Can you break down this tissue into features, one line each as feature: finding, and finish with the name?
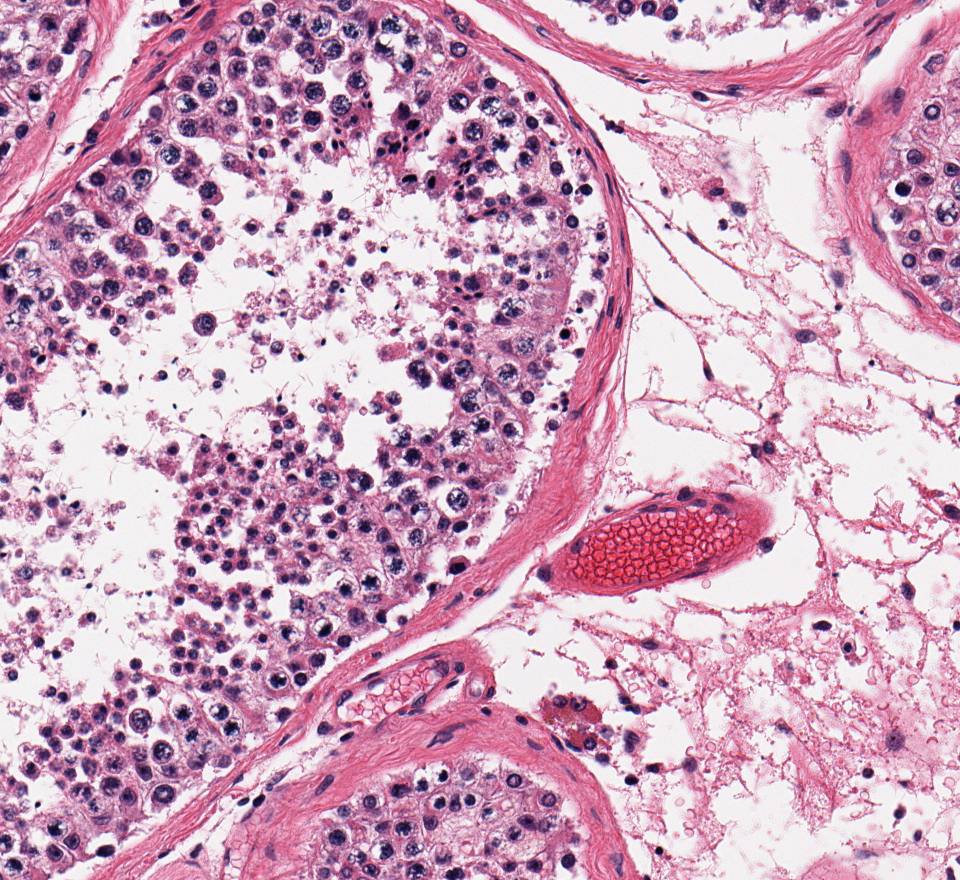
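Large tubule: large round cells, round nuclei, coarsely clumped dark chromatin
Small nuclei: many, dark, round, among the larger cells
Vessel: oval, in stroma right of centre, packed with red blood cells
Stroma, right: pale, loose, wispy fibrillar, widely spaced cells
Tissue: testis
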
